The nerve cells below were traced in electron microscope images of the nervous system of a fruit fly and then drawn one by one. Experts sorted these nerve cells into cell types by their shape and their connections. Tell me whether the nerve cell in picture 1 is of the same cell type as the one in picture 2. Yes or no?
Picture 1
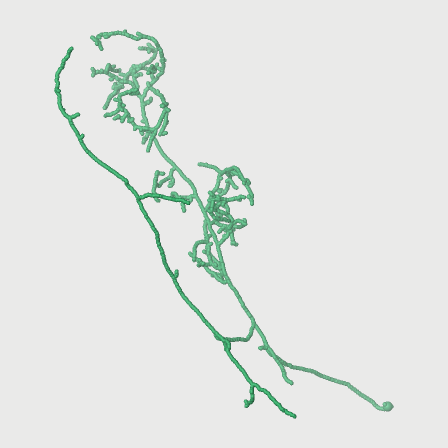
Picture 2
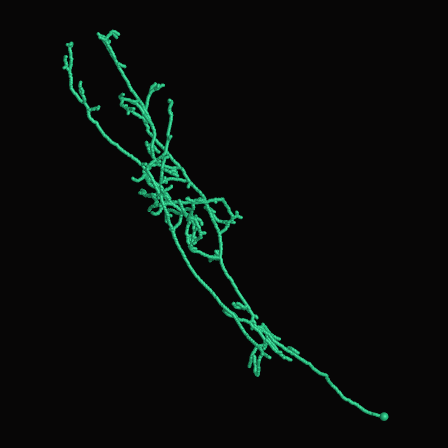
yes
